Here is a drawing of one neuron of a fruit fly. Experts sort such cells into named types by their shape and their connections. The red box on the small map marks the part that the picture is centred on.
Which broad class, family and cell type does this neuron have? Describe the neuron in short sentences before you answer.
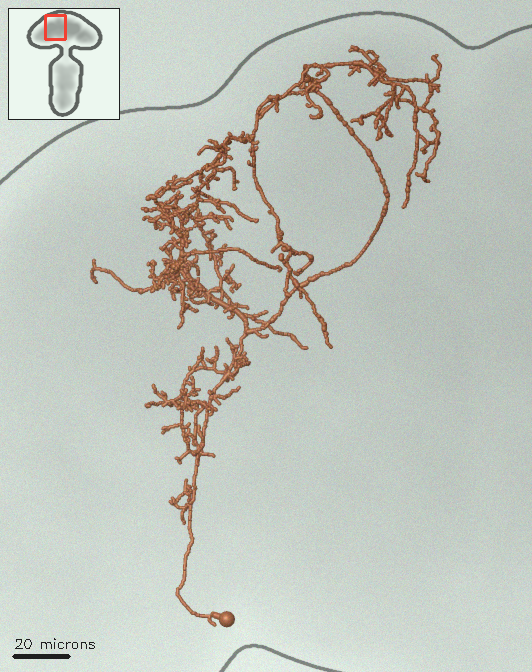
It is in the brain and does not reach the nerve cord. The cell body can be seen at the bottom of the picture. By the scale bar it is about 200 microns tall in this view. This is a central-brain intrinsic neuron. The family is hemilineage VLPl&p1_posterior. Its cell type is aIPg_m1.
